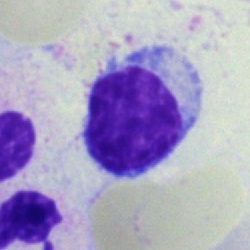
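Lymphocyte, central cell of the smear. Its nucleus fills most of the cell and sits off-centre toward the lower left. The chromatin is dark purple and clumped, with scattered paler patches. Blue cytoplasm forms a crescent, mainly on the upper right of the nucleus.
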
